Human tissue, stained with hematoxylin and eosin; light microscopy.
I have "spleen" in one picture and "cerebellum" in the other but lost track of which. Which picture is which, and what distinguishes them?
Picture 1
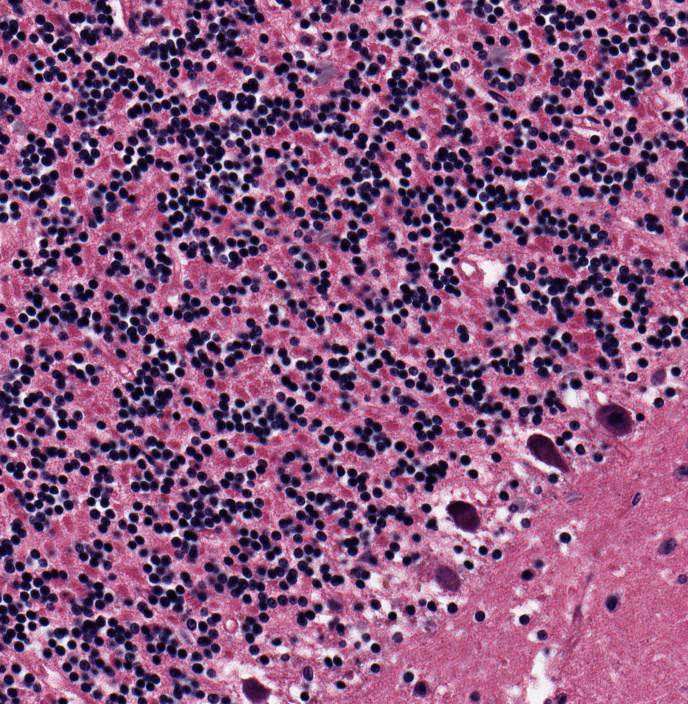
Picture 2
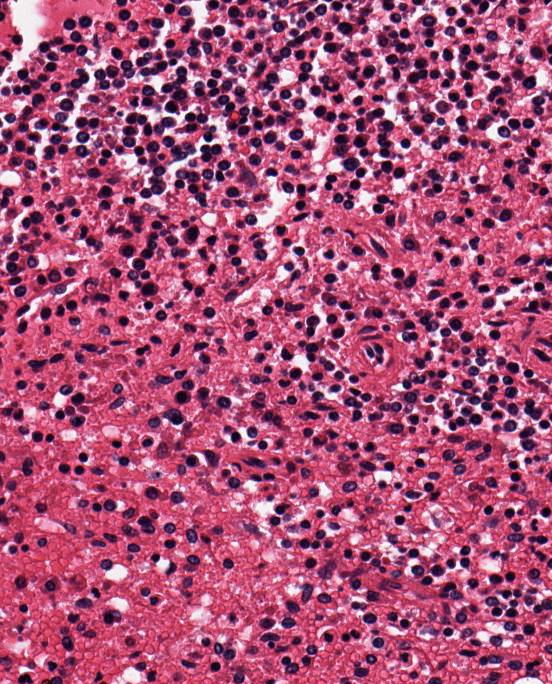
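The first picture is cerebellum, the second spleen. The cerebellum shows a dense layer packed with small, round, darkly stained nuclei with hardly any cytoplasm, interrupted by irregular pink patches without nuclei. Along its edge towards the lower right, Purkinje cells with large bodies and purplish cytoplasm lie in a single row, each spaced apart from the next. In the spleen, dark nuclei crowd the upper part, mostly small lymphocytes with round, dense nuclei and scant cytoplasm, while the lower part is pinker with nuclei further apart; a small arteriole with a concentric, layered wall lies just right of centre, and no epithelium or glands appear.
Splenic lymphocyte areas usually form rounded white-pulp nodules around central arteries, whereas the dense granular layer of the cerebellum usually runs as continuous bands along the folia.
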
